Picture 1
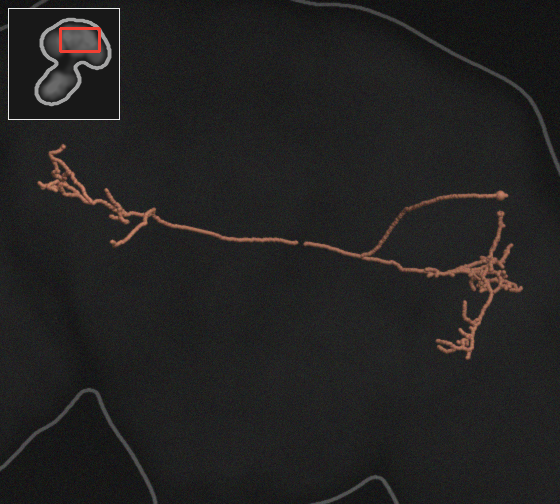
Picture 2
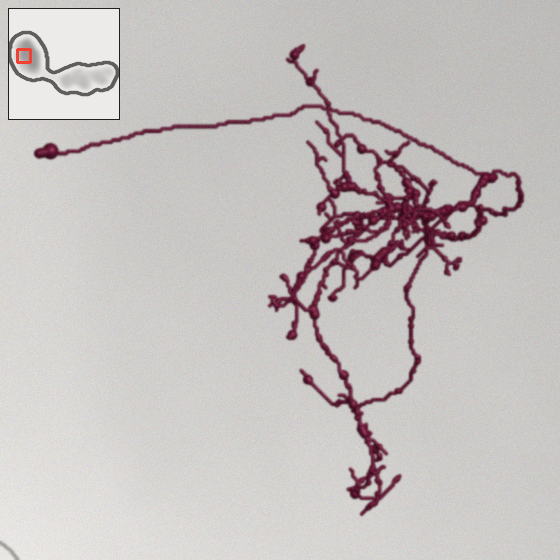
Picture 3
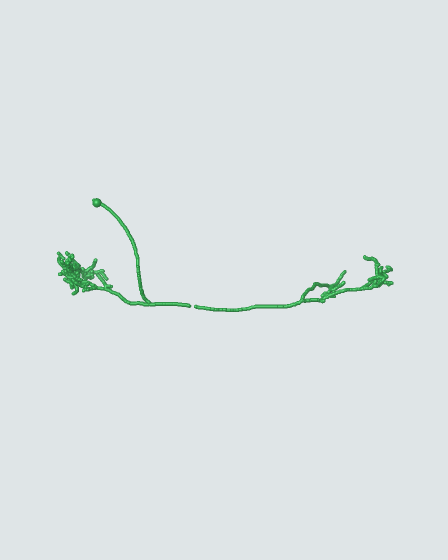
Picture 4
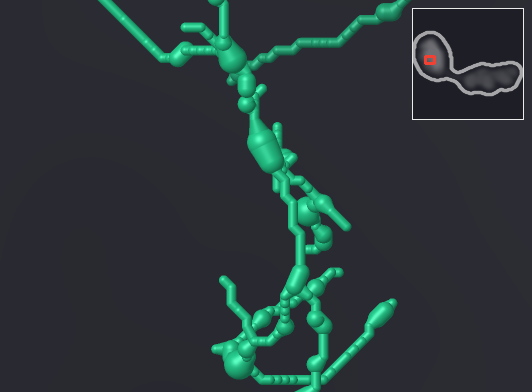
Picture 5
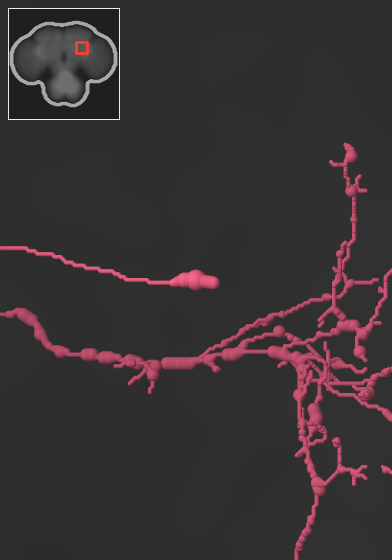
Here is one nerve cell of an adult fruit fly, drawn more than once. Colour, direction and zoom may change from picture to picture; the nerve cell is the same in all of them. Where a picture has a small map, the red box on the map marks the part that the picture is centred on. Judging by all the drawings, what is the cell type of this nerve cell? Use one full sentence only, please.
This nerve cell is given the cell type PVLP033.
